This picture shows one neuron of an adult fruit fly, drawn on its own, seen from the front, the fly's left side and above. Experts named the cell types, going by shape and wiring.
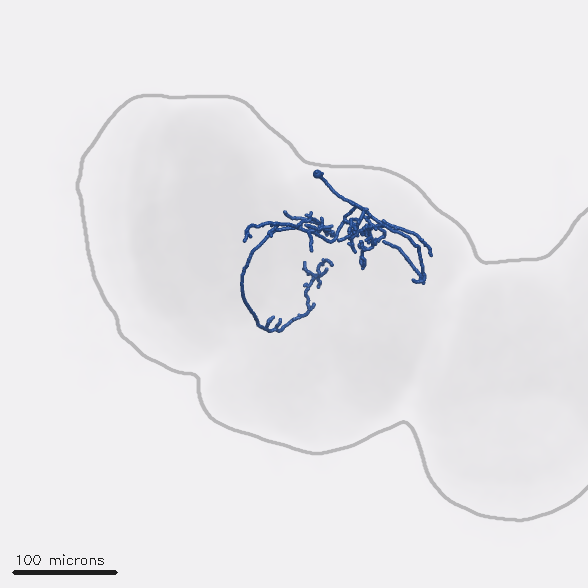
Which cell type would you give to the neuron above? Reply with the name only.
SMP460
